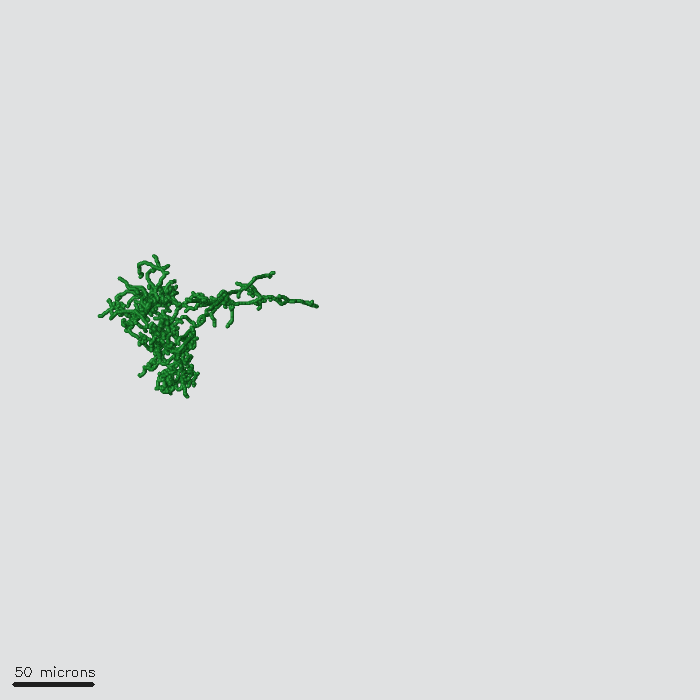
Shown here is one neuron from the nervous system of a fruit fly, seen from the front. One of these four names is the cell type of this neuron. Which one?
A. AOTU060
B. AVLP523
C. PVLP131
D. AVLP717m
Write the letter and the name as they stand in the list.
C. PVLP131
